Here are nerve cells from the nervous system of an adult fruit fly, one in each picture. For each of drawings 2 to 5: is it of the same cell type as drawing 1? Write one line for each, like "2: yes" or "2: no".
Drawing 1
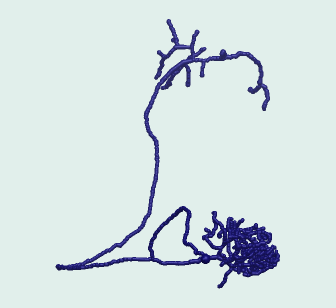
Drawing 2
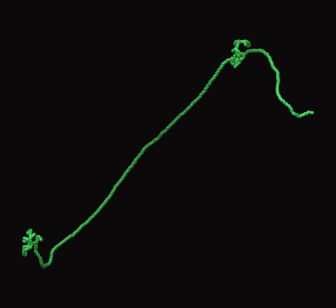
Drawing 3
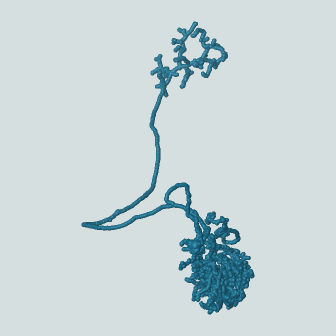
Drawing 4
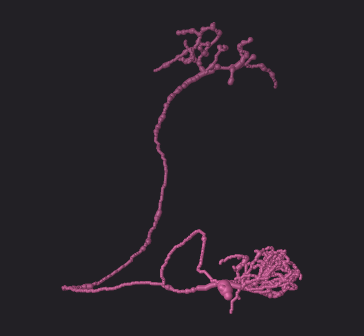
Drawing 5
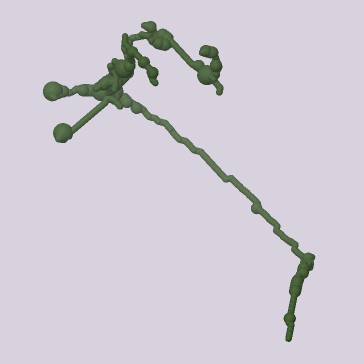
2: no
3: no
4: yes
5: no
